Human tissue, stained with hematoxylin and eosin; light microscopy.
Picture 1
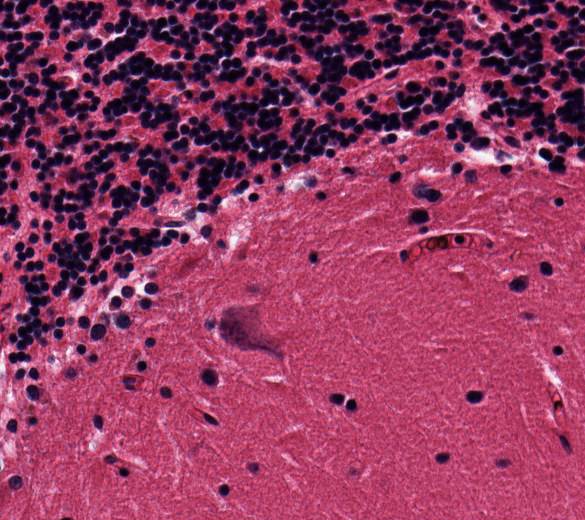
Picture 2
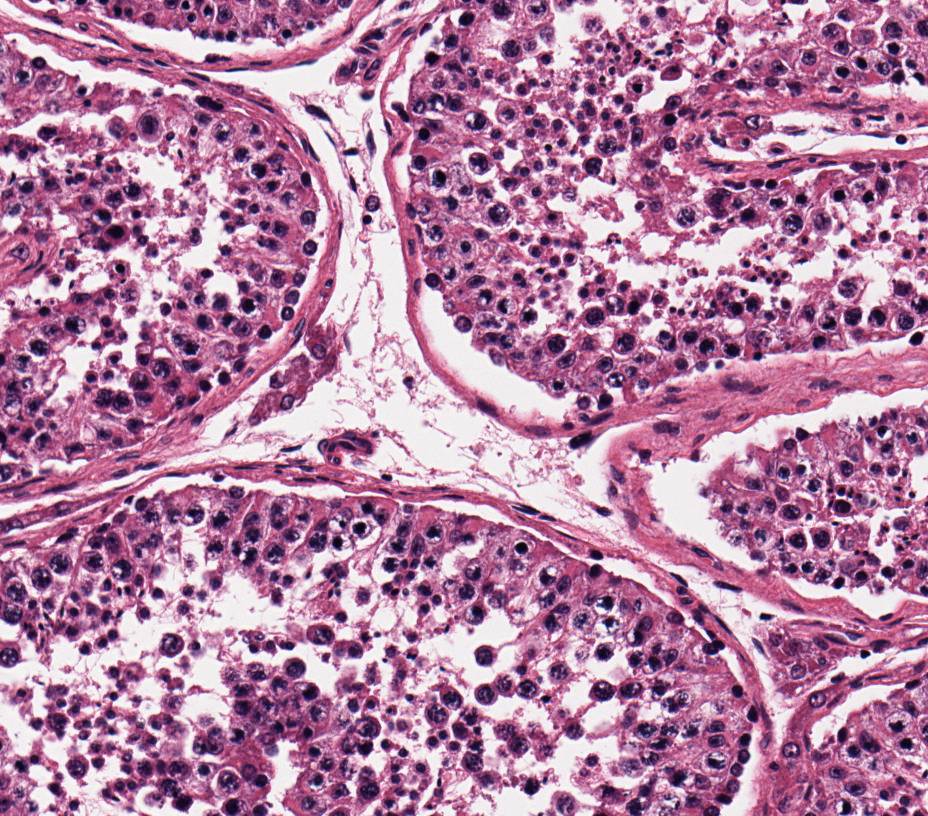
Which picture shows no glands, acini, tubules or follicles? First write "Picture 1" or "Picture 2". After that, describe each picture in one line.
Picture 1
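Picture 1: No epithelium or glands are present anywhere in the field.
Picture 2: The field is filled by the rounded cross-sections of several large tubules that nearly touch one another.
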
